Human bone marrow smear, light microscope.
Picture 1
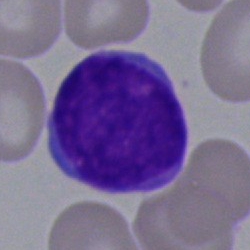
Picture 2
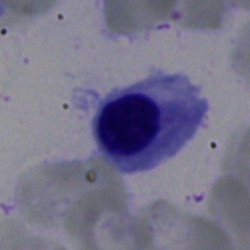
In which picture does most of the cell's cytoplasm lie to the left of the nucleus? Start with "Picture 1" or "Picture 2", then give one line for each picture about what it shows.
Picture 1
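What picture 1 shows: Only a thin crescent of cytoplasm shows, widest at the lower left.
What picture 2 shows: The nucleus sits off-centre, toward the lower-left side of the cell.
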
